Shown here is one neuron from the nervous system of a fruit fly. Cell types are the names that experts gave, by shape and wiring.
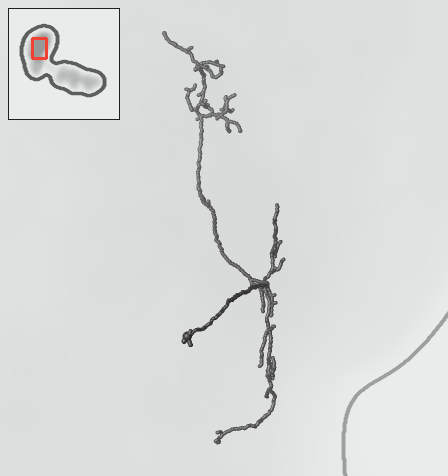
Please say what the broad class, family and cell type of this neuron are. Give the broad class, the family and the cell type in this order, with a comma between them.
central-brain intrinsic neuron, hemilineage SLPpl1, CB1011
